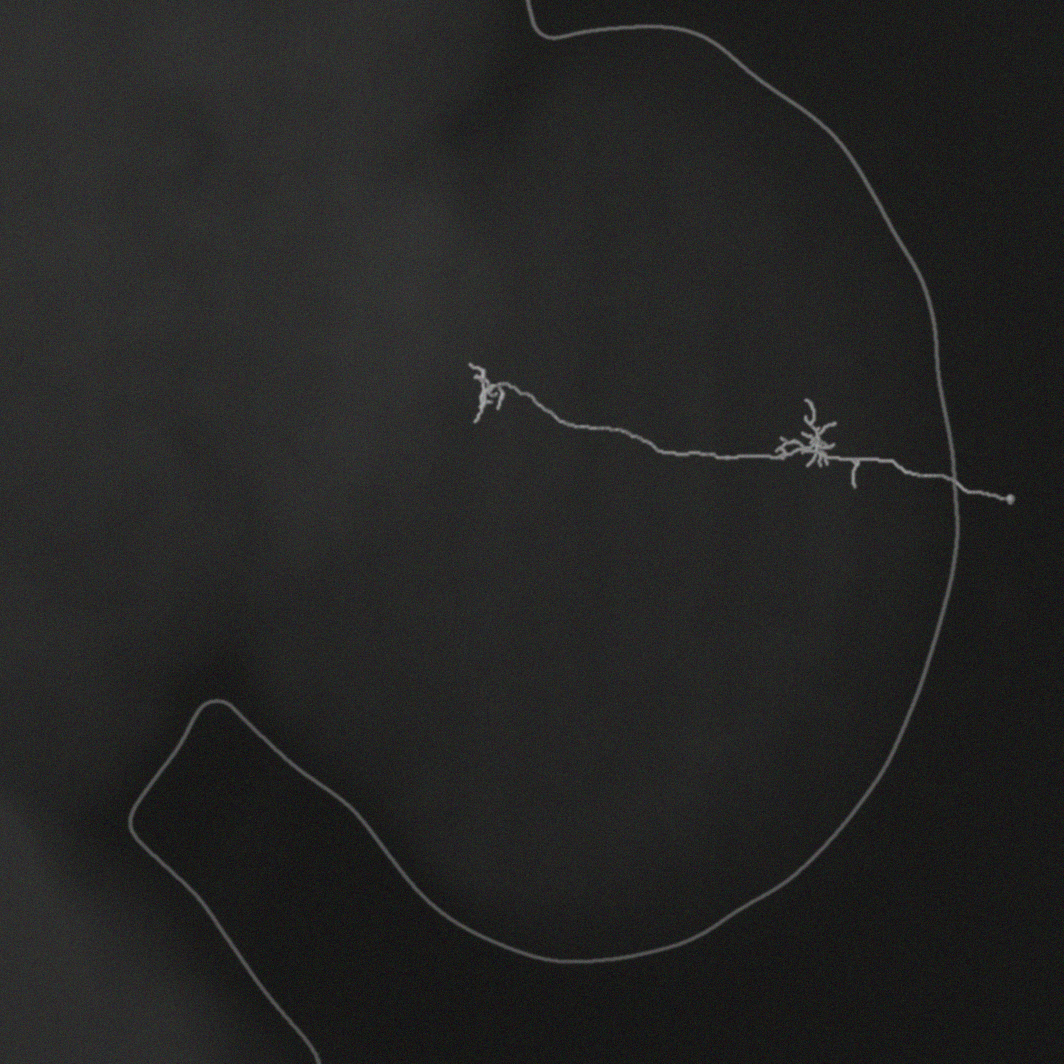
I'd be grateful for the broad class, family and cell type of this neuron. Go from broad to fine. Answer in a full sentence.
An optic-lobe intrinsic neuron of the Tm family, type Tm29.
